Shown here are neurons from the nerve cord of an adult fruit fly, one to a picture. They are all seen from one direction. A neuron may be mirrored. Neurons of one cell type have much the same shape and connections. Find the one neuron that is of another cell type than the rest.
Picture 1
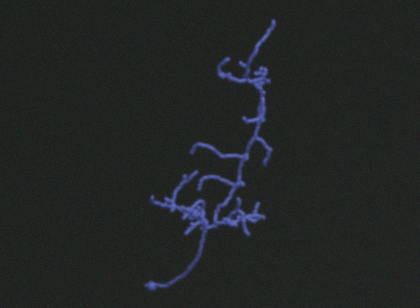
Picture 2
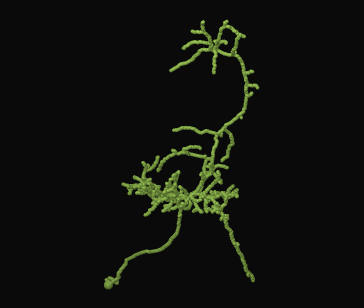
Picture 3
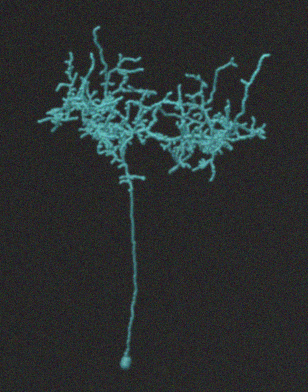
Picture 3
